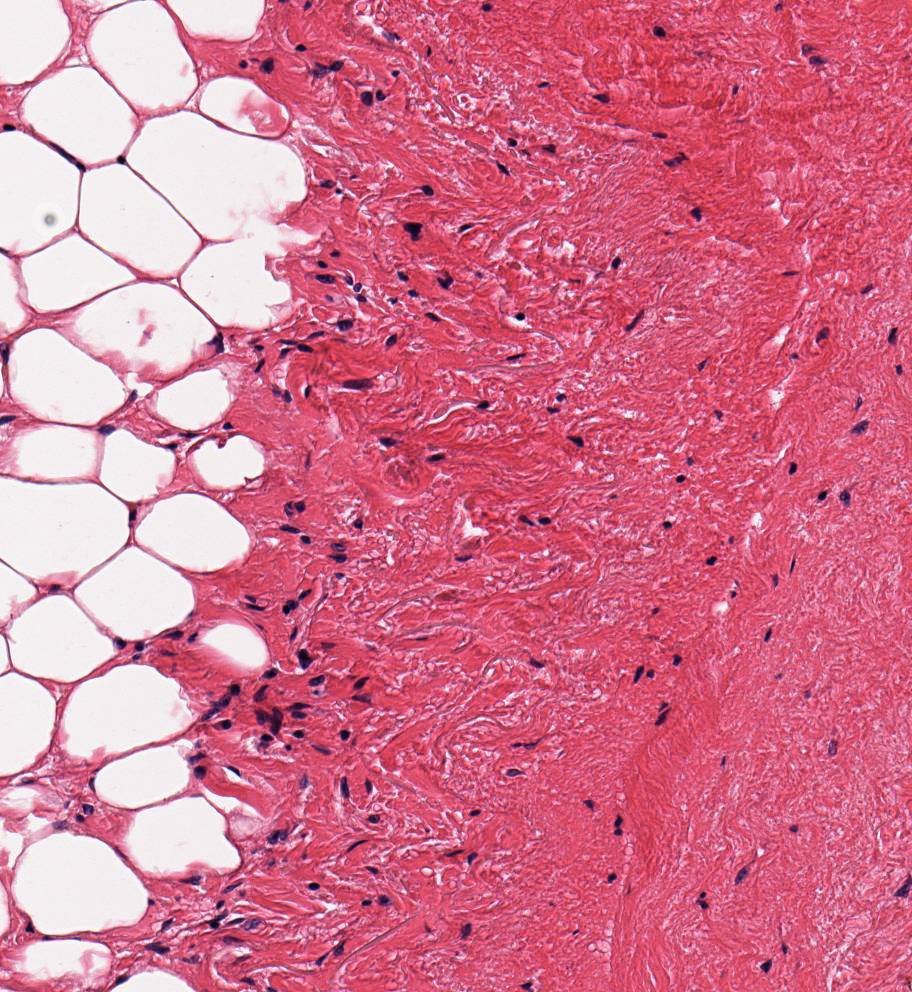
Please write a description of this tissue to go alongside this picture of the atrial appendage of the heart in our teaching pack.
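Looking along the left edge, I see a strip of adipose tissue, while fibrous connective tissue takes up the rest of the field. Scattered through the collagen are nuclei, mostly small, dark and spindle-shaped. They seem more numerous in the fibrous tissue beside the fat than over in the right part of the field. Near the fat border, the collagen fibres run in loose, wavy bundles.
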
